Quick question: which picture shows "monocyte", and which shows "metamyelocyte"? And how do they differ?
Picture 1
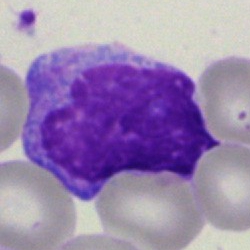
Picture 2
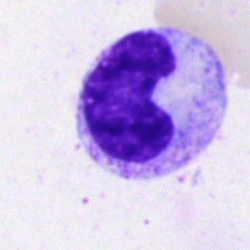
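Picture 1: monocyte. Picture 2: metamyelocyte. Outline: irregular and somewhat angular in the monocyte; round and smooth in the metamyelocyte. Nucleus shape: irregular, with a pointed extension at its right edge, in the monocyte; kidney-shaped, with a deep notch opening toward the right, in the metamyelocyte. Nucleus extent: takes up most of the monocyte's area; lies toward the left side of the metamyelocyte, leaving most of the cytoplasm on the right. Chromatin: finely textured and deep purple with scattered paler patches in the monocyte; dark purple and coarsely clumped in the metamyelocyte.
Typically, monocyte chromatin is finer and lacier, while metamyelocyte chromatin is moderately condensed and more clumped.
Cytoplasm: in the monocyte the rim is widest along the upper and left sides; in the metamyelocyte it is pale bluish-lilac, paler inside the nuclear notch than elsewhere. Neighbours: red cells lie against the lower and right edges of the monocyte.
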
